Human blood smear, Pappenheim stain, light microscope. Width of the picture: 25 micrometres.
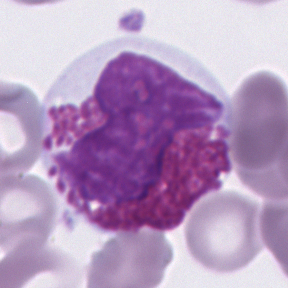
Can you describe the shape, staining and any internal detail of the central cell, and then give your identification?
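The cell has a roughly round outline. Its nucleus forms one large, irregular, folded mass rather than separate lobes. Granules are crowded into the left and lower parts of the cell, while the upper cytoplasm is largely free of them. That granule-free cytoplasm at the top is pale and nearly colourless. The cell is an eosinophil.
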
